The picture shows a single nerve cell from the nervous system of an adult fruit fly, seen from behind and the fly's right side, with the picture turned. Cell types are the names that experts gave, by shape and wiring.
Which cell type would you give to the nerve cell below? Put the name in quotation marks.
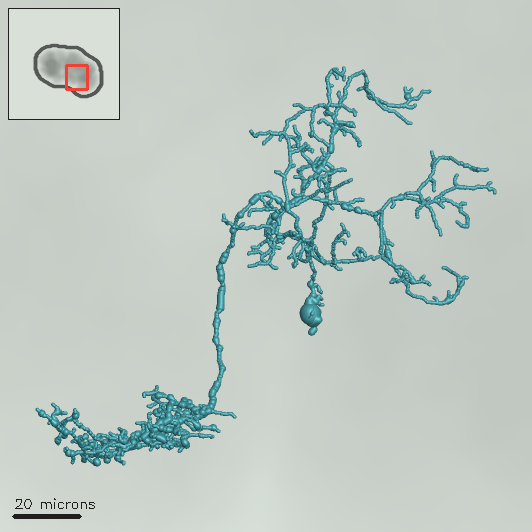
"VES043"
